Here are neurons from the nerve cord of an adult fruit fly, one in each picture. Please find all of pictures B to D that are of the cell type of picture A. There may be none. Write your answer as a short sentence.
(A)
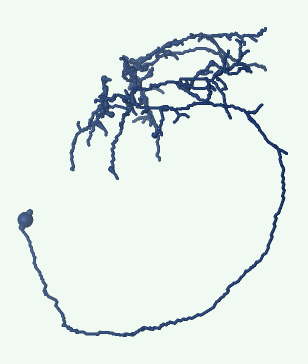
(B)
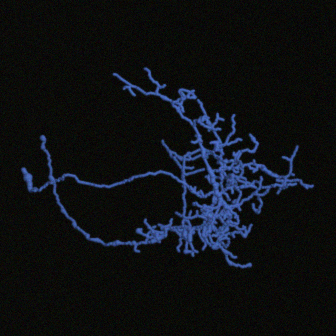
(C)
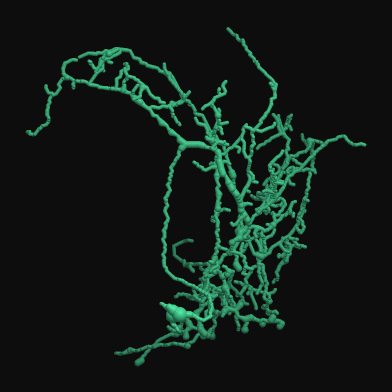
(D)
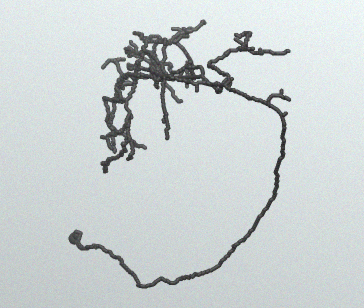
Picture D is of the same cell type.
